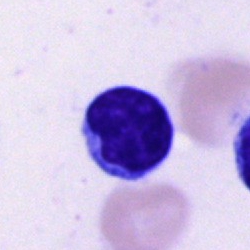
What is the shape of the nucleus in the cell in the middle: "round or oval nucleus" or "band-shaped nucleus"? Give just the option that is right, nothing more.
Round or oval nucleus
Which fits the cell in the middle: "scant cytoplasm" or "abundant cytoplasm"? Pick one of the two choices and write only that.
Scant cytoplasm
